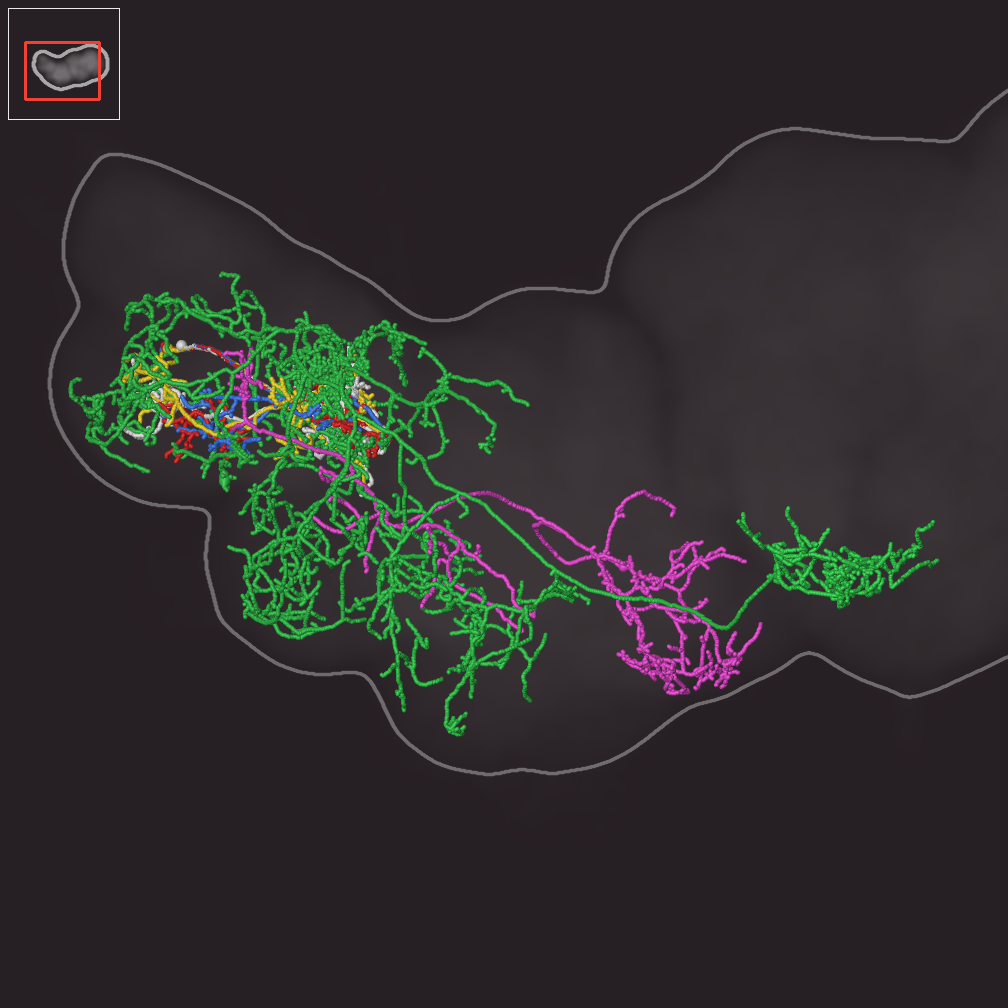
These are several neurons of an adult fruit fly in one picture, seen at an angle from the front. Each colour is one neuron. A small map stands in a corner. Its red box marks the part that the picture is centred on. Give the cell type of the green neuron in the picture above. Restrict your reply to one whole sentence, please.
To the cell type AN27X004 belongs this neuron.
